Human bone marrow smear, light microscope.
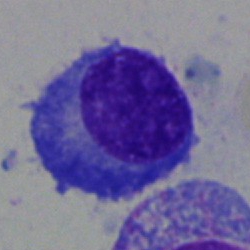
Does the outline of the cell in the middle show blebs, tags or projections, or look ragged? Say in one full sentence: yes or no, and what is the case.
Yes, this cell has a rough edge that is ragged or bears projections, blebs or tags.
